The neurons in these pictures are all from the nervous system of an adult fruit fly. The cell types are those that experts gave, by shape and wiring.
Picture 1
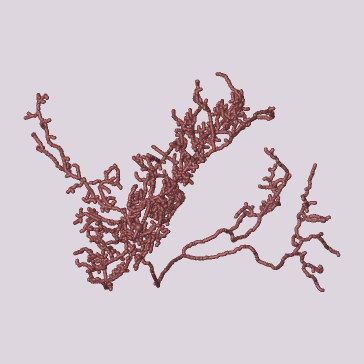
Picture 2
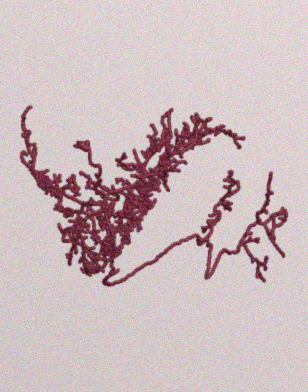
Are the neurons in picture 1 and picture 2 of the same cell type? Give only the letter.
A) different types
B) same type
B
